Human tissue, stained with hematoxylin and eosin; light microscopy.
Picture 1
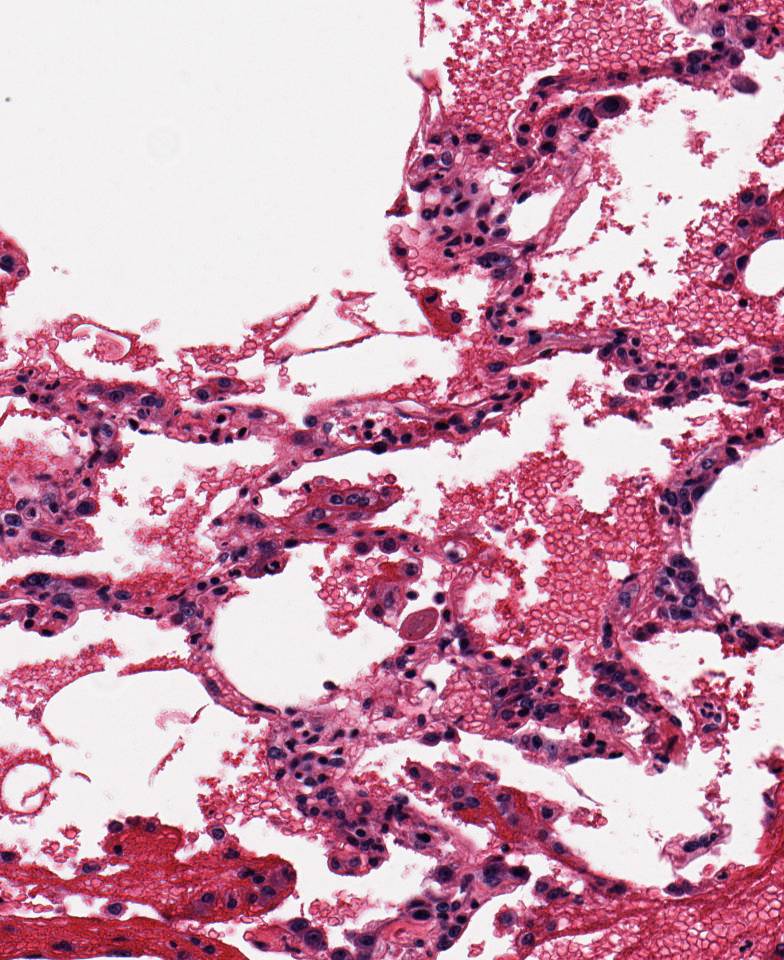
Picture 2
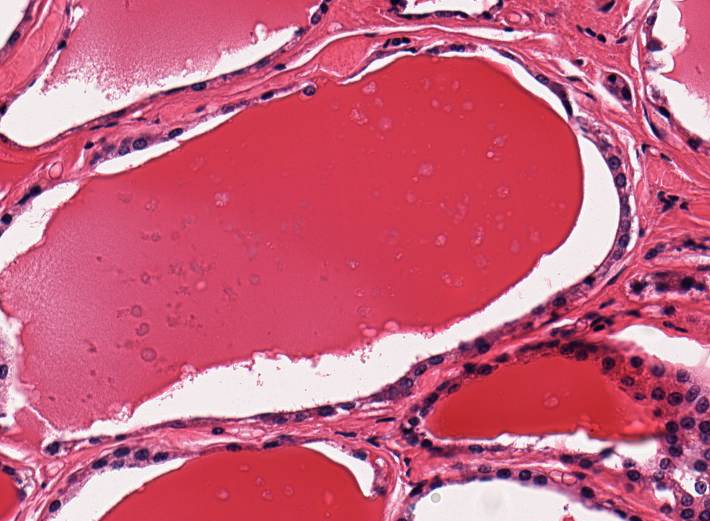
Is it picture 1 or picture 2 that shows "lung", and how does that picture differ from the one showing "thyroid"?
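Thyroid's the second one, lung the first. The lung field is a loose meshwork of thin, branching septa separating irregular open spaces right across it.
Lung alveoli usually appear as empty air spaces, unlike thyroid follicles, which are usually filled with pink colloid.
There's also a band of dense, deeply pink tissue with elongated nuclei along the bottom left edge, a single small oval pink body with a distinct rim near the centre, and no fat cells anywhere. The thyroid field is all closed, rounded follicles of varying size, the largest filling most of the centre, and their lumens hold homogeneous, deeply eosinophilic material. Small round vacuoles dot that material in the big central follicle, mostly toward its left and middle. Toward the lower right corner the lining cells are cuboidal with round dark nuclei.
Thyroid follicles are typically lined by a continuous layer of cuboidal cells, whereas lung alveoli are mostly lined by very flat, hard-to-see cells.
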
